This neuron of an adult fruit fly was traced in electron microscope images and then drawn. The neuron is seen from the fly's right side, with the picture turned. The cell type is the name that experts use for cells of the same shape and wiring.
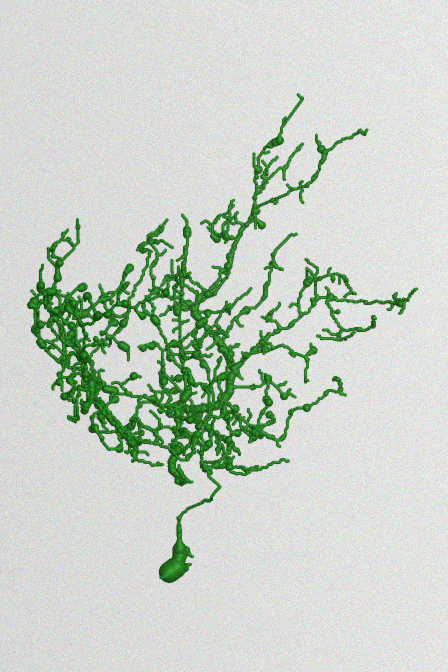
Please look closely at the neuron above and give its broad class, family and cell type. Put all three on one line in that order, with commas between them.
central-brain intrinsic neuron, hemilineage VLPl4_anterior, AVLP436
